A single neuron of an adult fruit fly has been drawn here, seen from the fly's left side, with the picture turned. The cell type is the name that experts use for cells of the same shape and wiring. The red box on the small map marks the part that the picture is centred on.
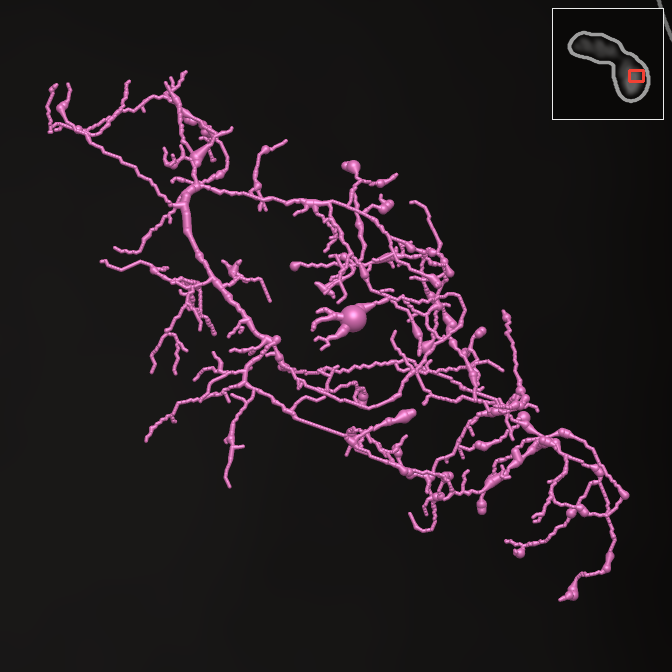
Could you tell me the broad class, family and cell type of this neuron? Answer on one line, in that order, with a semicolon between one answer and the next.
central-brain intrinsic neuron; hemilineage WEDa1; SAD117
